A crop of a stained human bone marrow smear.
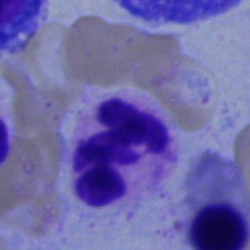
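Segmented neutrophil. Chromatin: dense, staining deep purple. Nucleoli: none visible in the nucleus. Cytoplasm: no vacuoles seen.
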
